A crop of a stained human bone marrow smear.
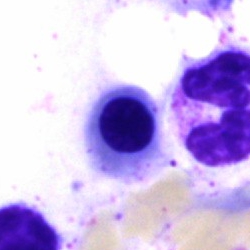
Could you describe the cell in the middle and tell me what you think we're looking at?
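Chromatin dense, dark purple throughout nucleus. No nucleoli seen. Cytoplasm pale blue. Nucleus toward top of cell; wider band of cytoplasm below it. Erythroblast.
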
